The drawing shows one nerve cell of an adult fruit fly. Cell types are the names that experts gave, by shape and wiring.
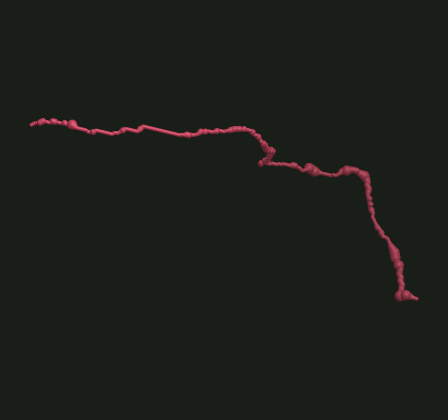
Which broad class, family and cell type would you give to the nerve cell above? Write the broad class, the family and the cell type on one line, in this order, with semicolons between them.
photoreceptor or other optic-lobe sensory neuron; class visual; R7y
